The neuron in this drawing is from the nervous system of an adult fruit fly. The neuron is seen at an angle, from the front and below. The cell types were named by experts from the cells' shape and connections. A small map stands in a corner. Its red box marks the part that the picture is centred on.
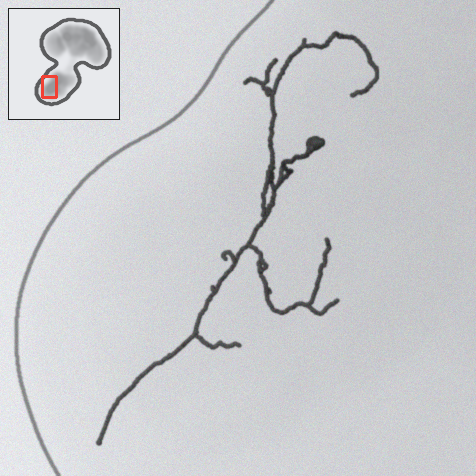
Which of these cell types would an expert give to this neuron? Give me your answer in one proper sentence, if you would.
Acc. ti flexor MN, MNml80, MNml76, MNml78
This neuron is an instance of the cell type MNml76.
